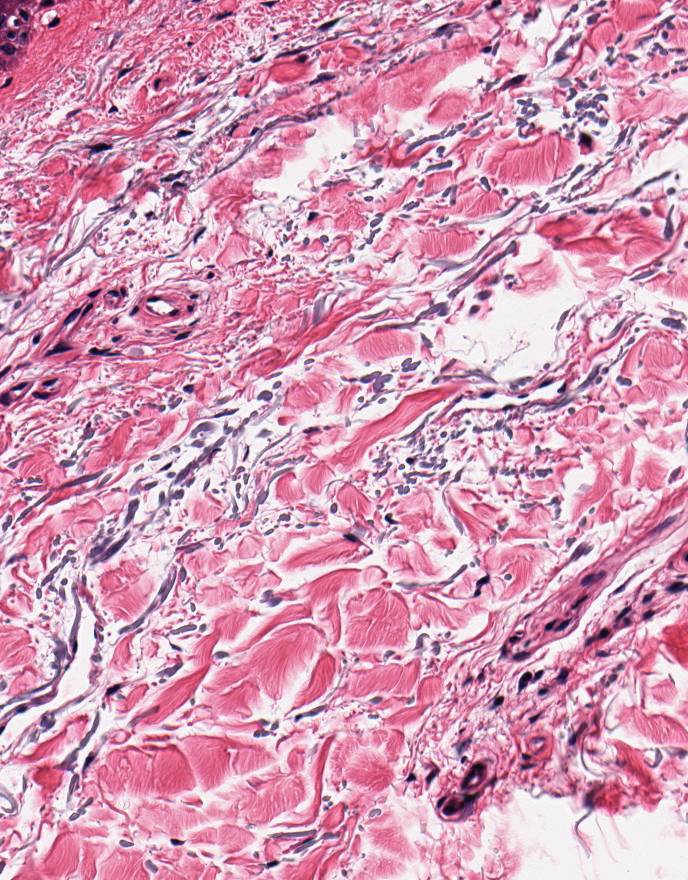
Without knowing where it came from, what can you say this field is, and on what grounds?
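Look here: this is dermis. Notice how thick pink collagen bundles, cut in many different planes, fill almost the whole field.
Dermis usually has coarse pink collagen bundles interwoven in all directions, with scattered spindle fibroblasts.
Between the bundles you'll find mostly slender, dark, spindle-shaped nuclei, and no fat cells anywhere.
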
